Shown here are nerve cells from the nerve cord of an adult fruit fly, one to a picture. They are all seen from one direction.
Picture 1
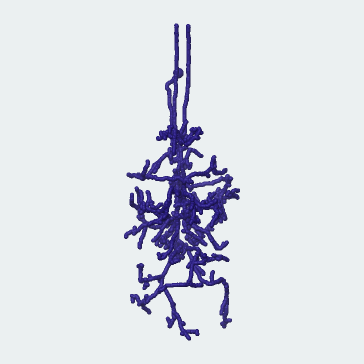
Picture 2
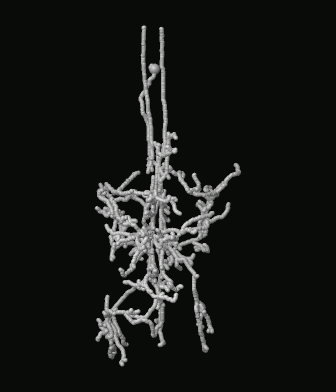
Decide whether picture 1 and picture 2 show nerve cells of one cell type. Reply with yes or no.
yes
